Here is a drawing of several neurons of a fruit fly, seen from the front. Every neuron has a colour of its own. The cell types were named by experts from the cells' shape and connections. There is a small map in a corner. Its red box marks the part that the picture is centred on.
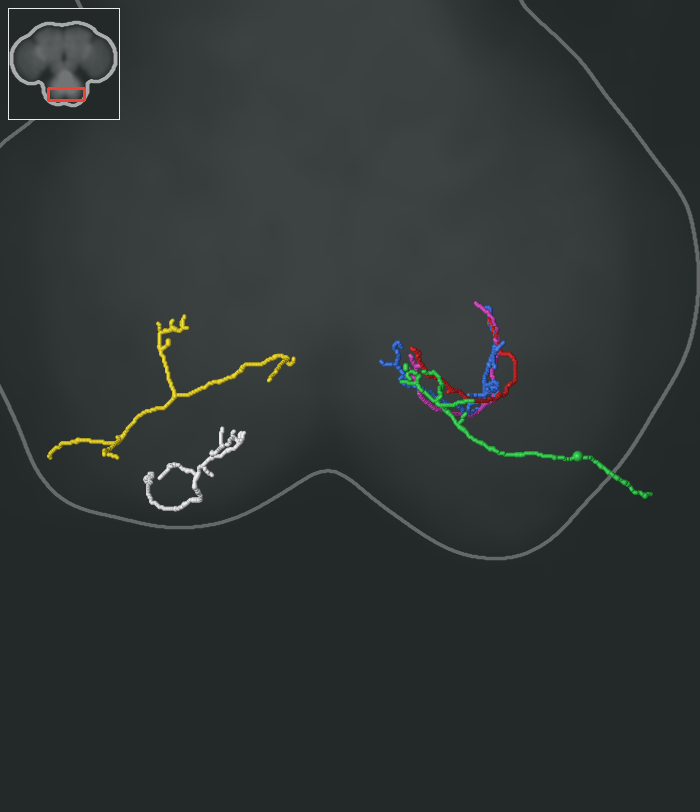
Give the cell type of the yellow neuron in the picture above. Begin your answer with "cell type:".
cell type: SNta32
